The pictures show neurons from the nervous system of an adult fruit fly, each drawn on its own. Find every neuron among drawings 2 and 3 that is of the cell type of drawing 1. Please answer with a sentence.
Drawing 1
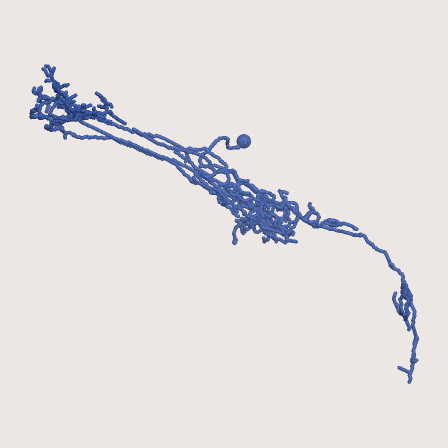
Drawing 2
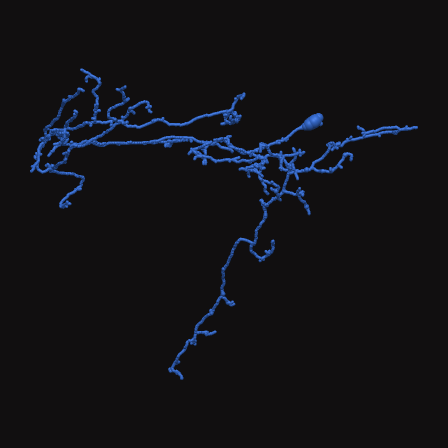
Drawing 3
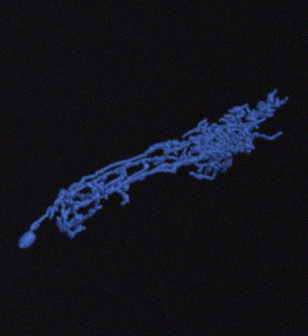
Drawing 3 is of the same cell type.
